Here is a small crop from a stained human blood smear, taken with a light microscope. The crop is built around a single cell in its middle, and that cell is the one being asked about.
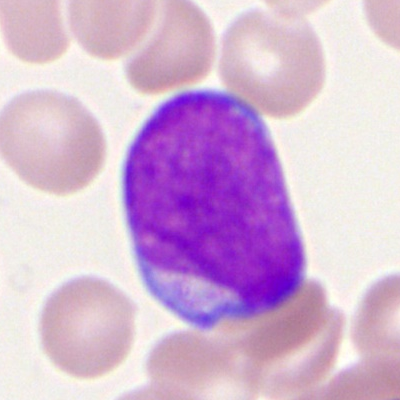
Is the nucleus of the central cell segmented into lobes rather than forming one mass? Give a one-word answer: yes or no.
No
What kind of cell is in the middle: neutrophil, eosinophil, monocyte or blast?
blast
